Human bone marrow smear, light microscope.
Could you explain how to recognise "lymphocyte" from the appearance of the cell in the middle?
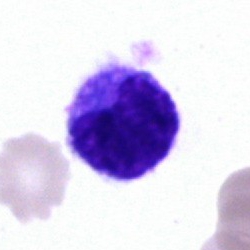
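In this lymphocyte, cytoplasm is scant, and no broad rim is visible around the nucleus.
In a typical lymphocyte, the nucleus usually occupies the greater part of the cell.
The chromatin stains a dense, dark purple. The outline is roughly round, with a slightly uneven, fuzzy edge. At the upper left of the cell lies a paler, lighter purple area.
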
